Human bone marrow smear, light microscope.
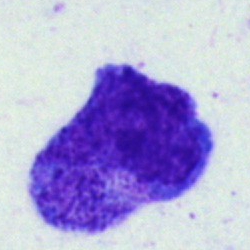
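Promyelocyte here, and notice the outline is irregular and angular rather than smooth and round. Its lower left part looks paler and more mottled than the darker upper right. Along the right edge runs a thin rim that is bluer than the interior, and you won't find any clear vacuoles anywhere in the cell.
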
